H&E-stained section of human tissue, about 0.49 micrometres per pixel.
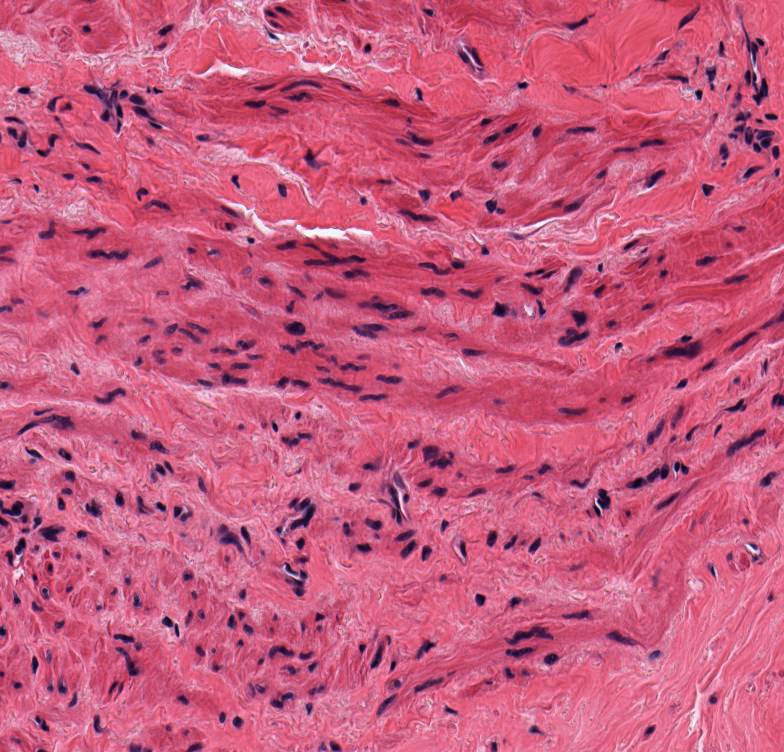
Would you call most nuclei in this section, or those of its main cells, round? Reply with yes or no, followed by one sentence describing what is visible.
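No. Most nuclei are dark and elongated to spindle-shaped.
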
